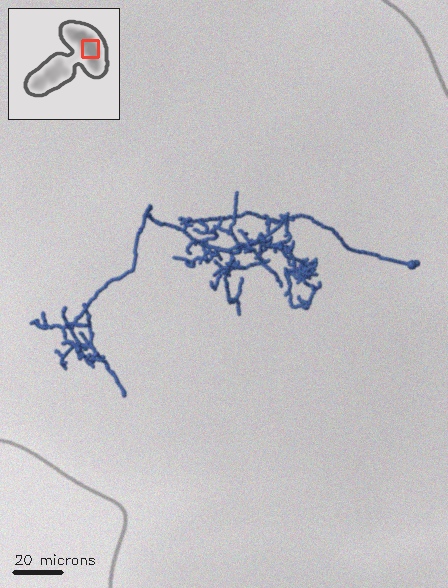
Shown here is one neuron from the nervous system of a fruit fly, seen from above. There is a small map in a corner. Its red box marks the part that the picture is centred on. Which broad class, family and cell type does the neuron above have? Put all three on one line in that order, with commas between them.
central-brain intrinsic neuron, hemilineage VESa1, CB2420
